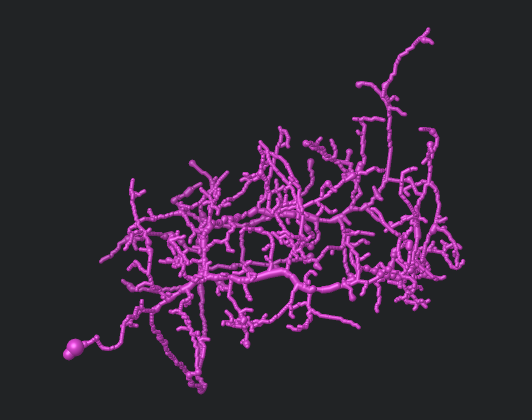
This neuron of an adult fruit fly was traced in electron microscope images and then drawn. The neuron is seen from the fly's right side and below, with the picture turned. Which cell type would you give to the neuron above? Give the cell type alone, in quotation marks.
"IN06B063"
